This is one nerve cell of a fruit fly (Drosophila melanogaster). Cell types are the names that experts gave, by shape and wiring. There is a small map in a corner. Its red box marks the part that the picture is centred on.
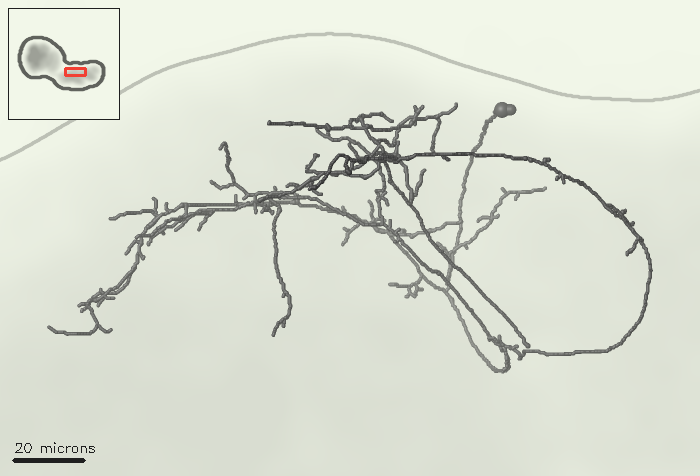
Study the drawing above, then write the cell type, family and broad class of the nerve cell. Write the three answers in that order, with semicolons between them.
IN19B088; hemilineage 19B; nerve-cord intrinsic neuron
